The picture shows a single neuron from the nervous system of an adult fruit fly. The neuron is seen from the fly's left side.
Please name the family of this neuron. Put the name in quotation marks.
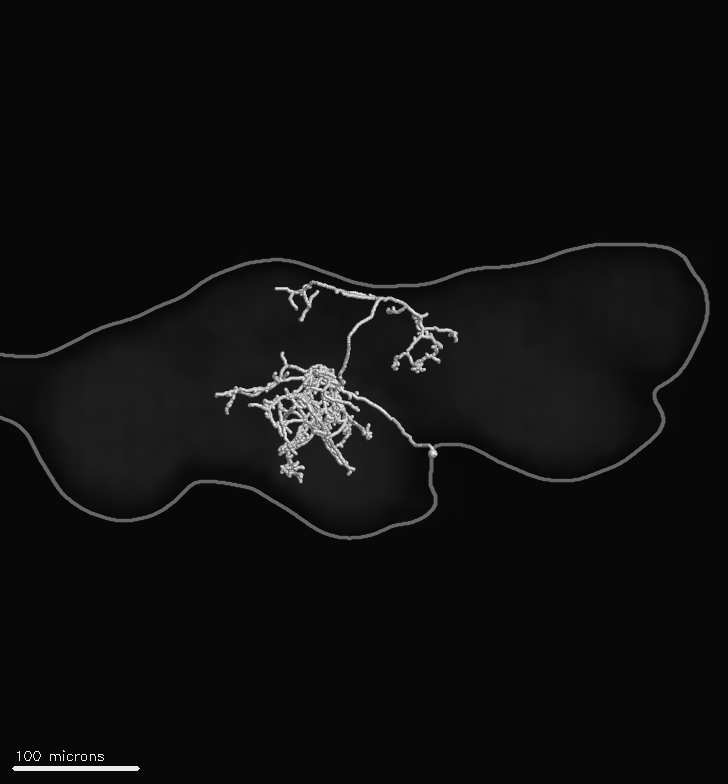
"hemilineage 12A"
